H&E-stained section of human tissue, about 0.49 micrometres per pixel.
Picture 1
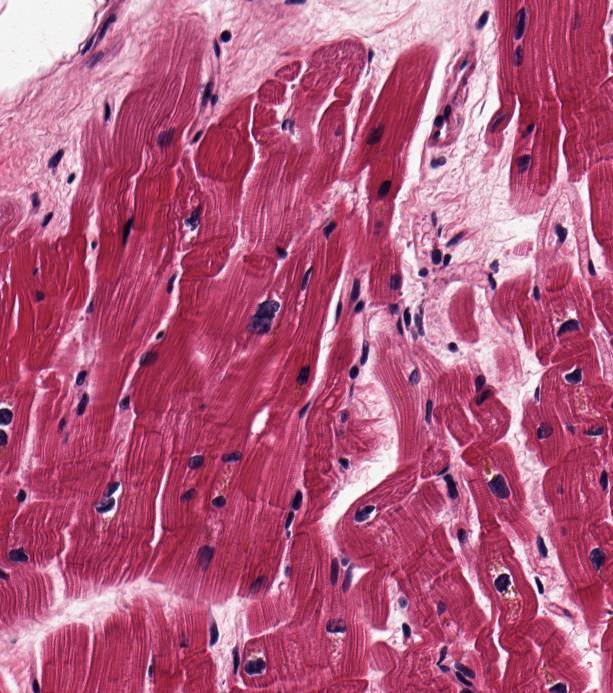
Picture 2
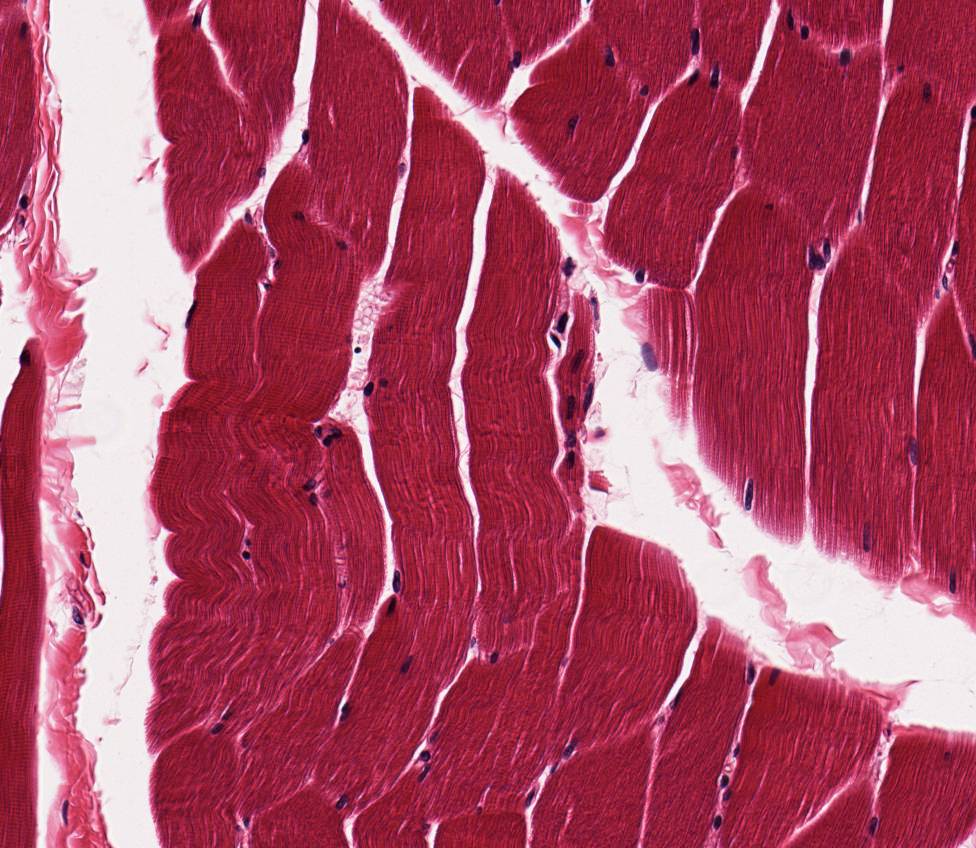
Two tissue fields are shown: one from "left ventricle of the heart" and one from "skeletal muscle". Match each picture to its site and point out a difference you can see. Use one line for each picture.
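Picture 1 shows tissue from the left ventricle of the heart. The oval nuclei of the muscle cells lie centrally within the fibres.
Picture 2 shows tissue from the skeletal muscle. The dark, elongated nuclei lie at the edges of the fibres, just beneath their surfaces.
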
